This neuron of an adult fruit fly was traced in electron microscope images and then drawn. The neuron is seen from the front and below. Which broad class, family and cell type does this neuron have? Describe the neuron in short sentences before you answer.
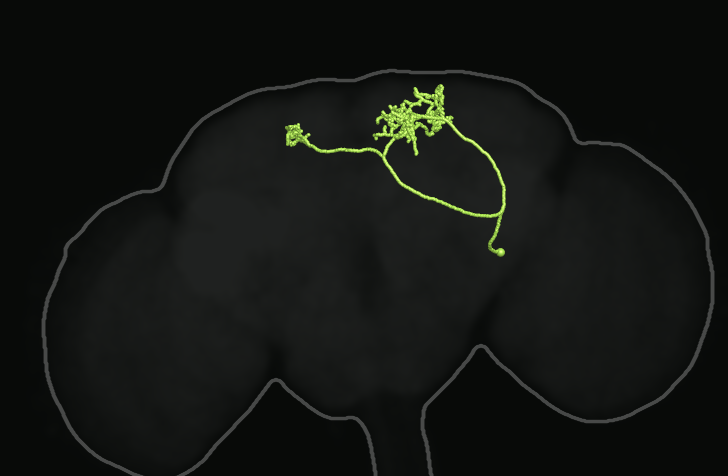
In this view it is wider than it is tall. This is a central-brain intrinsic neuron. Its family is hemilineage VLPl&p1_posterior. The cell type is SMP568_b.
